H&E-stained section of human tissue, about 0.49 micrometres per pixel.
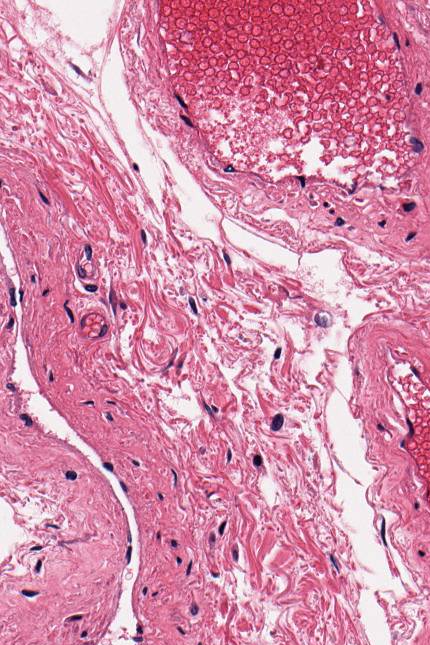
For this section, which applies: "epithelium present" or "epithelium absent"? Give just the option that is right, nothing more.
Epithelium absent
